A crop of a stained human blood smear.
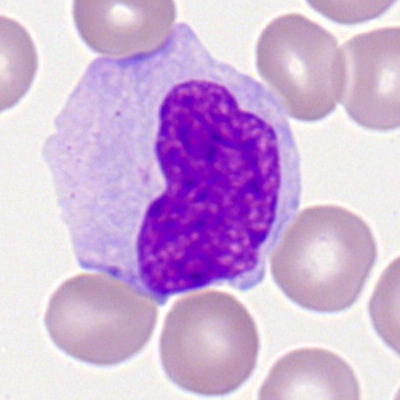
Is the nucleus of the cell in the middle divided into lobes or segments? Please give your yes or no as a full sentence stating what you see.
No, there is a single compact nucleus in this cell, round, oval or kidney-shaped.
